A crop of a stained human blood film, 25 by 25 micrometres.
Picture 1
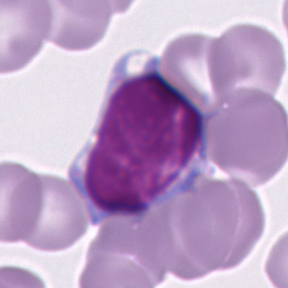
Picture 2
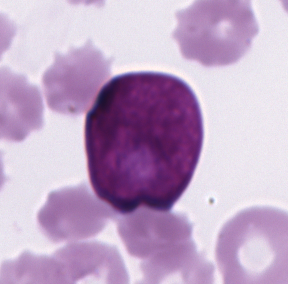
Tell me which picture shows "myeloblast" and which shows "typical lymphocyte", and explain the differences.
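Picture 1 shows the typical lymphocyte, picture 2 the myeloblast. In picture 1 the cell outline is irregular and angular, with pointed corners; its nucleus measures about 13 by 9 micrometres. Picture 2's nucleus is oval, taller than wide, and fills about 90% of the cell's area. Both have only a rim of cytoplasm, but it's pale blue and free of granules in picture 1, dark blue-purple and very thin in picture 2. Then the chromatin: dense dark purple with faint lighter streaks in picture 1, finely stippled without coarse dark clumps in picture 2, where a paler rounded area lies in the lower centre of the nucleus.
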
